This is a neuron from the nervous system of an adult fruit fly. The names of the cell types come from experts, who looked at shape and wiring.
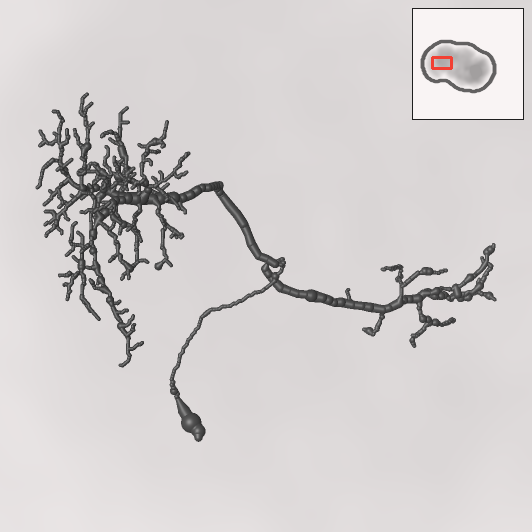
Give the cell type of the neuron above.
LC4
